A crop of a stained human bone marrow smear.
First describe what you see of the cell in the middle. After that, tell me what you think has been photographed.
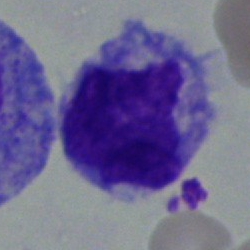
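Notice first how much room the nucleus takes: it fills most of the cell. Its outline is irregular and roughly squarish, and it lies toward the lower left, leaving the widest rim of cytoplasm at the top and right. Its chromatin stains dense and dark purple. What you are looking at is a monocyte.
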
